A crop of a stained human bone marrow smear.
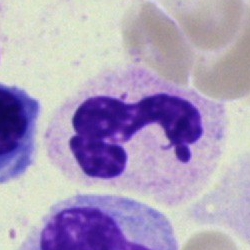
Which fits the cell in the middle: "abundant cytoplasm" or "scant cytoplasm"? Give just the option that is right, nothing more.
Abundant cytoplasm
